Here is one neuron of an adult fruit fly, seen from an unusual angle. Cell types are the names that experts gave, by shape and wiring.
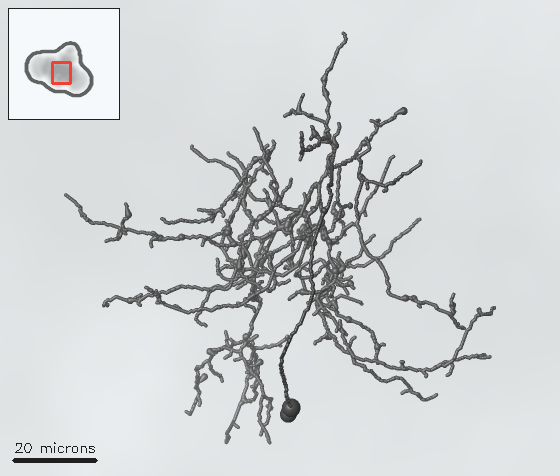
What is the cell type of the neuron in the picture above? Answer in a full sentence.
The cell type is IN00A051.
